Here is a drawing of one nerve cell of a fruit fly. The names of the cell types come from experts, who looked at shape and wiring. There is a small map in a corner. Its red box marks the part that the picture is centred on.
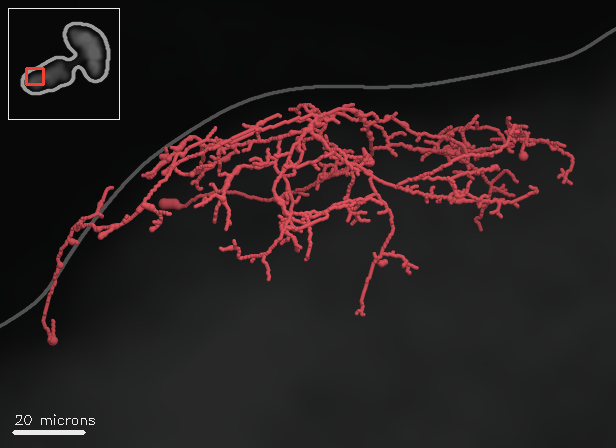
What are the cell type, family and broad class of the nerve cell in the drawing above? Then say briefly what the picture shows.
The cell type is IN08A047. The family is hemilineage 08A. Its broad class is nerve-cord intrinsic neuron. It is in the nerve cord and does not reach the brain. Its cell body lies on the left of the picture. By the scale bar it is about 150 microns wide in this view.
